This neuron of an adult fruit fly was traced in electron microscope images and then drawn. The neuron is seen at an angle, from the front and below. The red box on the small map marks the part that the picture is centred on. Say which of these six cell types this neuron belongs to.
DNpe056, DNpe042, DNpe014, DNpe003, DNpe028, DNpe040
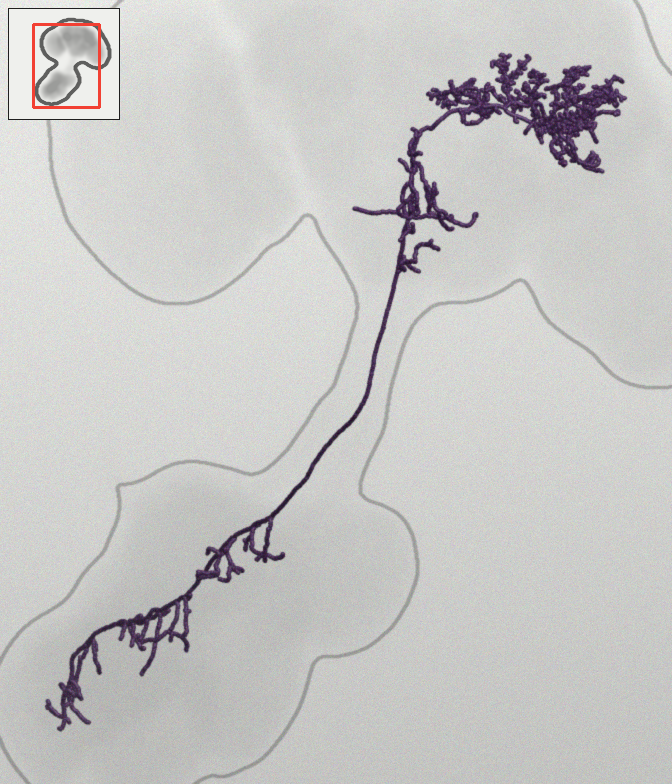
DNpe040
